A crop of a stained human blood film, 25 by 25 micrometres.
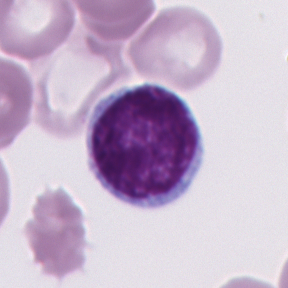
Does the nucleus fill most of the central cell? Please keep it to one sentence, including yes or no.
Yes, there is only scant cytoplasm in this cell.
